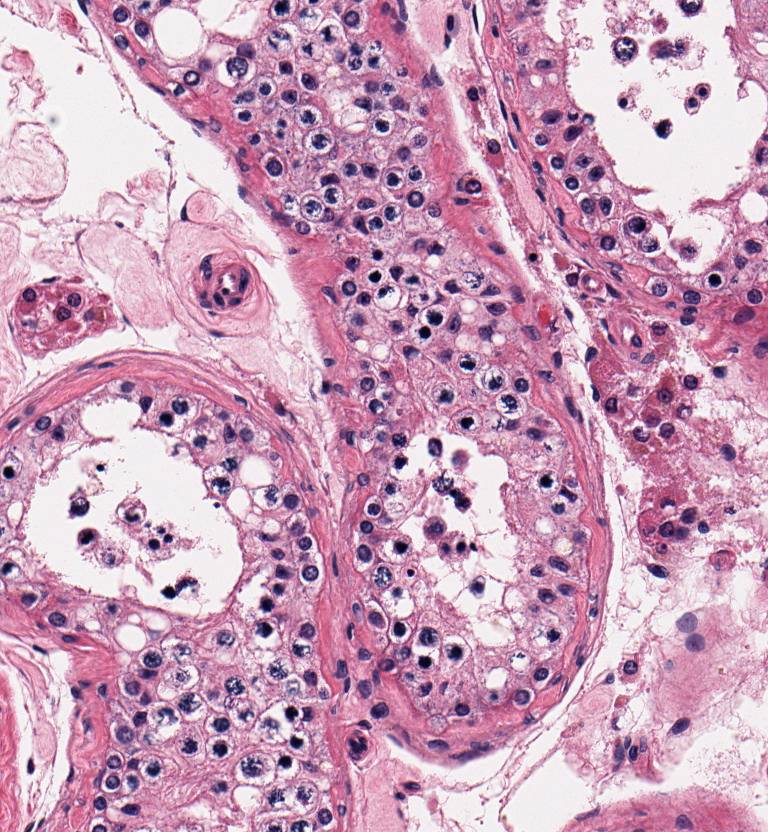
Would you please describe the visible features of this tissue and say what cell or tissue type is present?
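Let me see: several tubules, cut across and obliquely, one round at lower left, one elongated running top to bottom through the centre, one at upper right. Each is lined by stratified epithelium several cells thick, from wall to lumen. It is testis.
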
